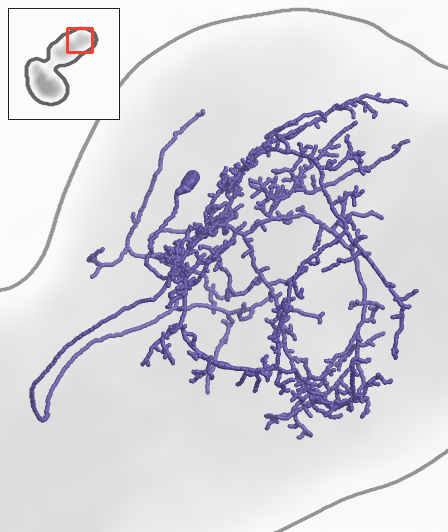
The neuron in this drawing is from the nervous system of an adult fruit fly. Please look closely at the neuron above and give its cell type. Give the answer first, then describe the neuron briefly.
Its cell type is IN10B014. This is a nerve-cord intrinsic neuron. In this view it is about as wide as it is tall.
